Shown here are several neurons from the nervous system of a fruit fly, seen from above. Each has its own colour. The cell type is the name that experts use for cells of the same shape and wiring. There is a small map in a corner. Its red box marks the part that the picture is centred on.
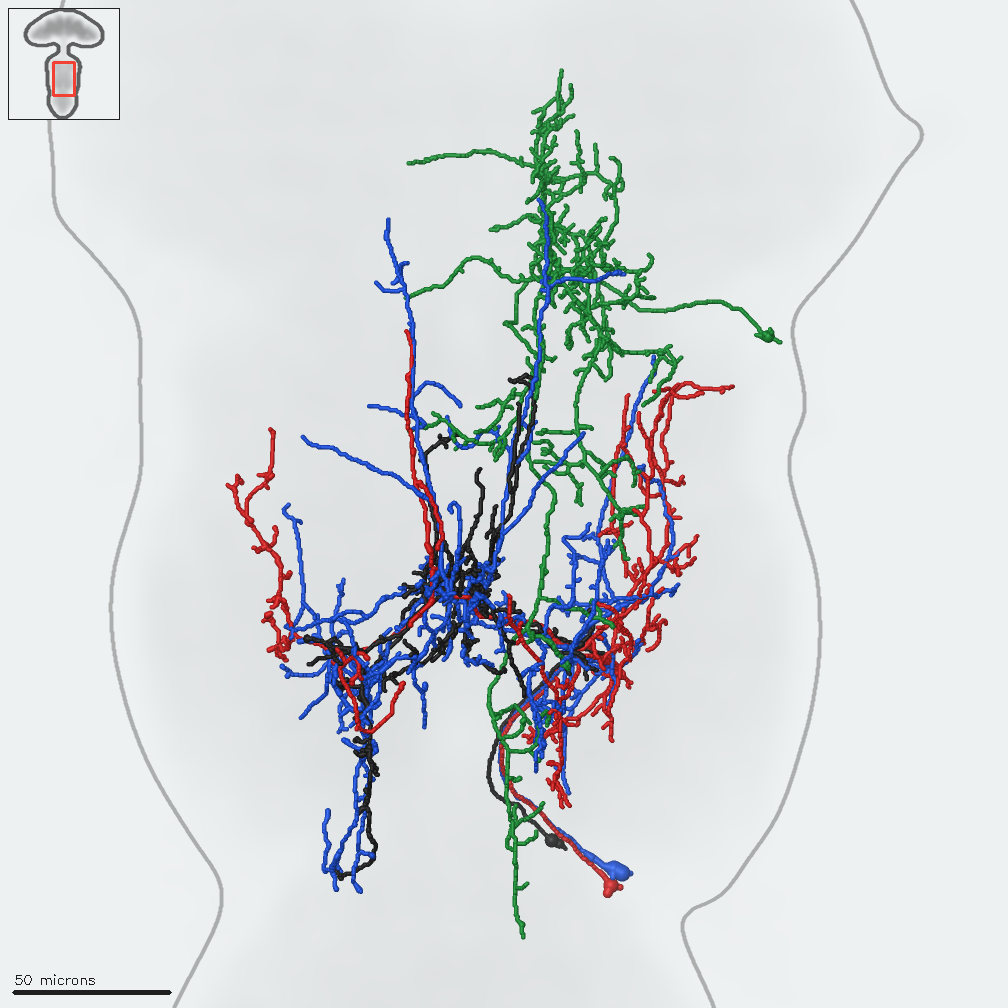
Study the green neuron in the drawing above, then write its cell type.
IN11A018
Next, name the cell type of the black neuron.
IN06A054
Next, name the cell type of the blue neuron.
IN06A012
